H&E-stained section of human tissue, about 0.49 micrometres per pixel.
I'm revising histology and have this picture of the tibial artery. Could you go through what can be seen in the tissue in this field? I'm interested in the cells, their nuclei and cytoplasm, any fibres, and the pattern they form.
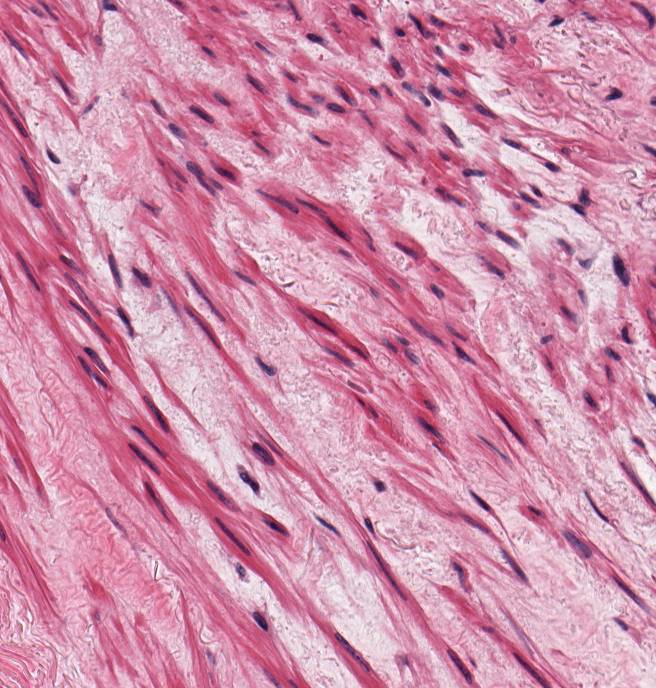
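What you've got are bundles of spindle cells, their bright pink cytoplasm giving the bundles a deeper colour. Nuclei are elongated and dark purple, lined up along the length of the bundles, and fairly uniform in size throughout the field. In between the bundles there's pale pink, loose, wavy fibrillar material with few nuclei.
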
